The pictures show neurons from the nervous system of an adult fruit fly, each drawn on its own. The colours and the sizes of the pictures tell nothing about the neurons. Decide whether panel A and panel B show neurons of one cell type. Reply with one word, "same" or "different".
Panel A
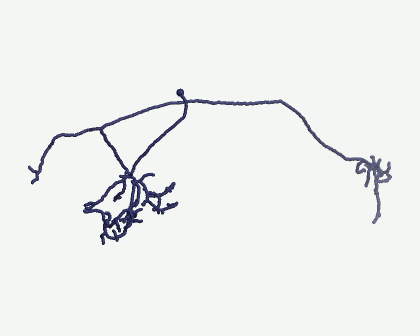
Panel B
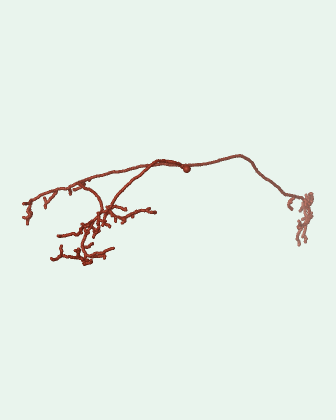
different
